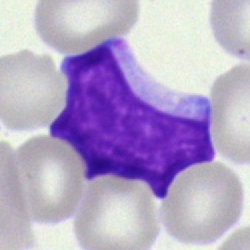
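Blast, the cell in the middle: its nucleus is one unlobed mass. Along the upper right edge you can see a narrow crescent of pale blue cytoplasm. Look closely and you will find no distinct nucleolus, and no distinct granules in the cytoplasm.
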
